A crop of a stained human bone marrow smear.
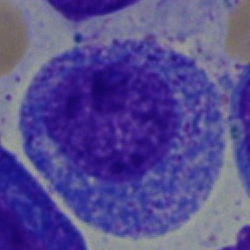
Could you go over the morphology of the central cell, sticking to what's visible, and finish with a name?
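First, chromatin: finely stippled, not gathered into dense blocks. Second, cytoplasm: blue, forming a wide rim that is broadest below the nucleus. Third, granules: fine, reddish-purple, scattered through the cytoplasm. The cell is a promyelocyte.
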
